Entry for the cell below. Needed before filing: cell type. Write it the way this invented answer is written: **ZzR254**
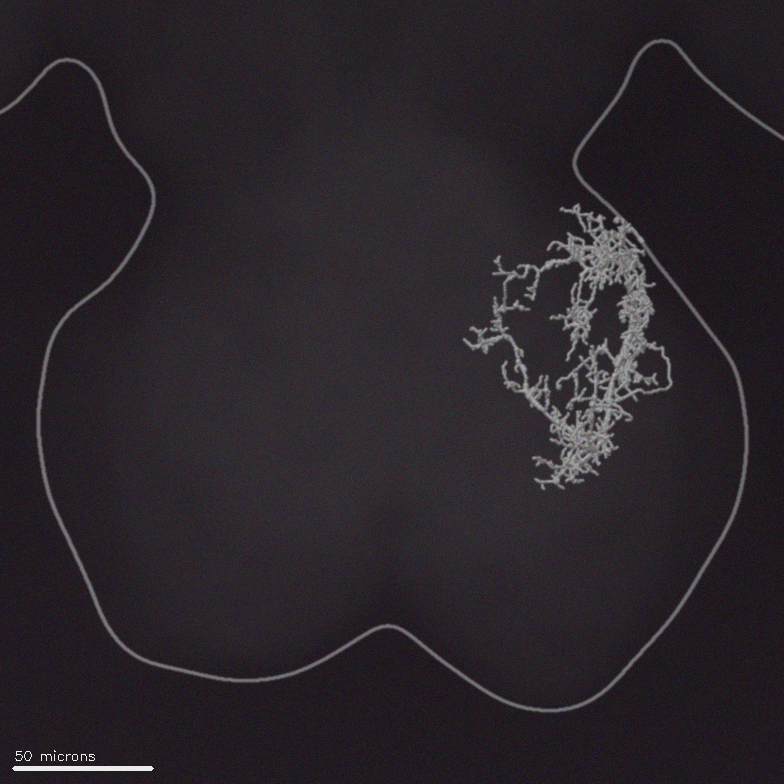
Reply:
**IN17A052**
